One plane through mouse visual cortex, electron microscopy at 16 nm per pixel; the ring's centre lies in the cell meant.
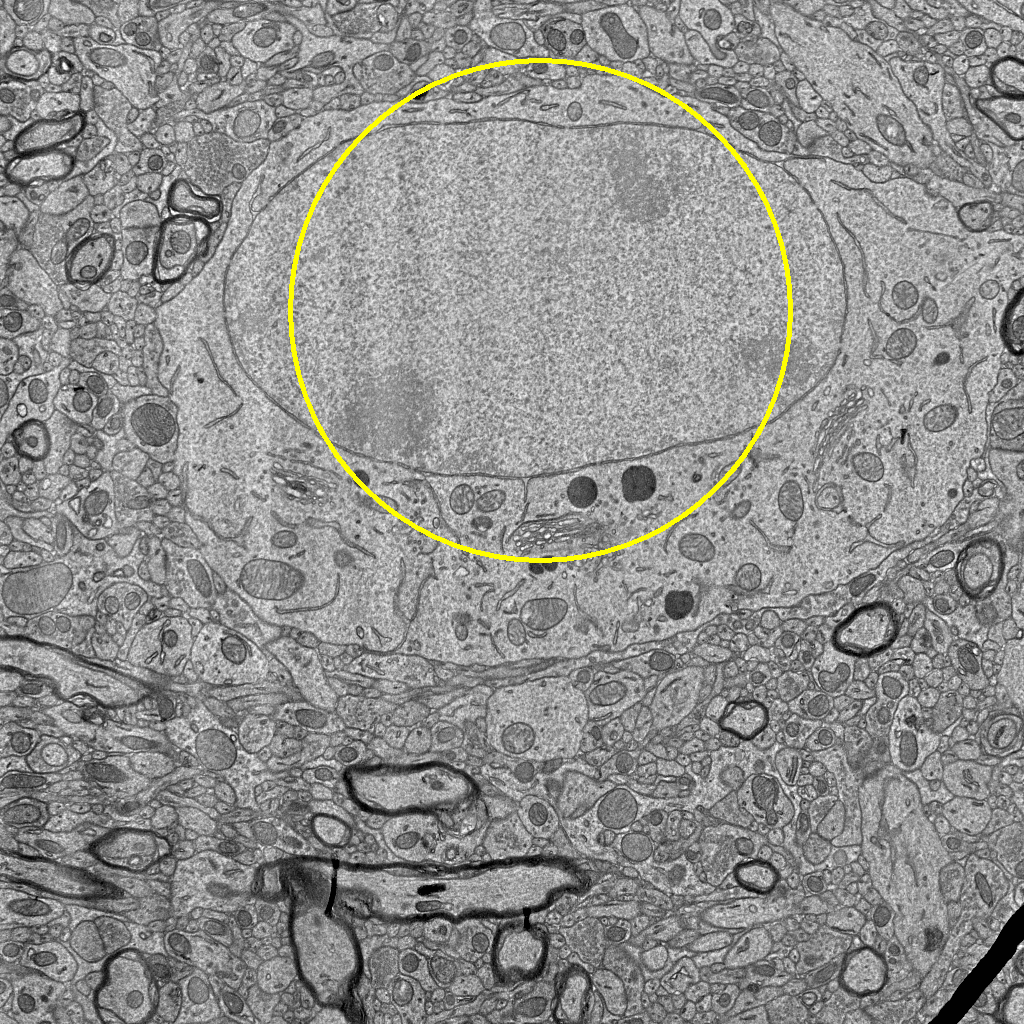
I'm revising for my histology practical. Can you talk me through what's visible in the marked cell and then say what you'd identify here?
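I see a large oval nucleus, wider than tall. Its envelope is smooth, without deep folds. Chromatin: pale, evenly granular, a few faint darker patches, no dense clumps at the envelope. Below it, a Golgi stack with small clear vesicles. This is an excitatory neuron.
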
